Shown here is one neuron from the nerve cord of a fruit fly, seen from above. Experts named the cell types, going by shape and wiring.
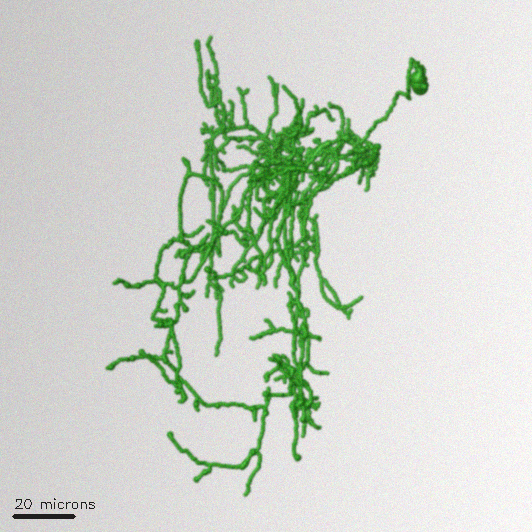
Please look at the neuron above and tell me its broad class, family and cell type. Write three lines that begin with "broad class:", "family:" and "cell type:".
broad class: nerve-cord intrinsic neuron
family: hemilineage 17A
cell type: IN17A060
